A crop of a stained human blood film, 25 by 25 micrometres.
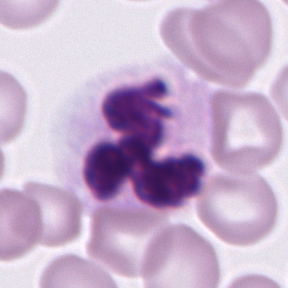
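Segmented neutrophil, the nucleated cell at the centre of this stained smear of human peripheral blood. Its outline is roughly round and smooth, and the nucleus is split into at least three lobes joined by narrow strands, with no nucleoli to be seen. The cytoplasm holds only fine, faint granules.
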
